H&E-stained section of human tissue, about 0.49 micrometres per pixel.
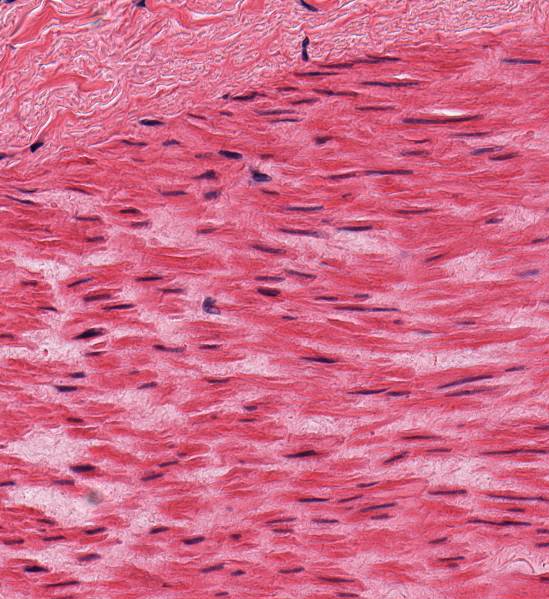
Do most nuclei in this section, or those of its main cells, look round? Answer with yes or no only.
No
